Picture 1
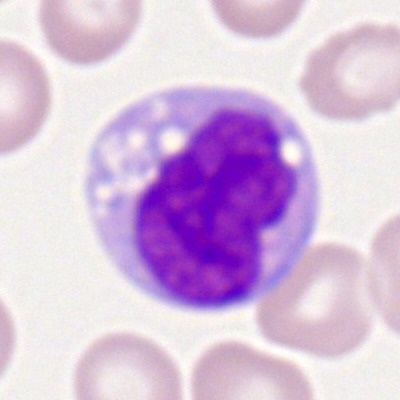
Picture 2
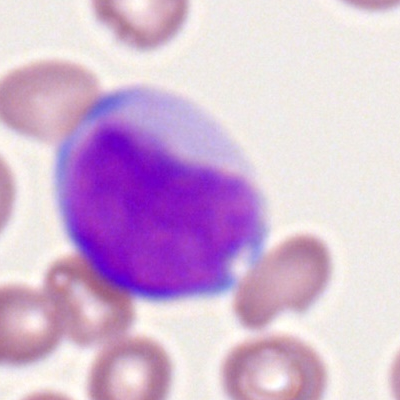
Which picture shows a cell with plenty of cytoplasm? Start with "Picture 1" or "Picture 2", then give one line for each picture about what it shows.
Picture 1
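Picture 1: The cytoplasm is plentiful and forms a wide area on the left of the nucleus.
Picture 2: The nucleus fills most of the cell.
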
